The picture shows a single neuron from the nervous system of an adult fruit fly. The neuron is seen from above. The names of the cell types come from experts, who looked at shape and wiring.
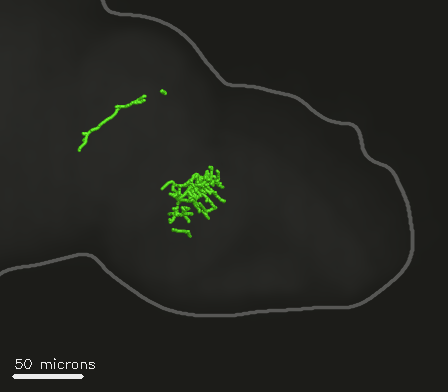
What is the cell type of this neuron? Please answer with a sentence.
The cell type is LoVP51.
